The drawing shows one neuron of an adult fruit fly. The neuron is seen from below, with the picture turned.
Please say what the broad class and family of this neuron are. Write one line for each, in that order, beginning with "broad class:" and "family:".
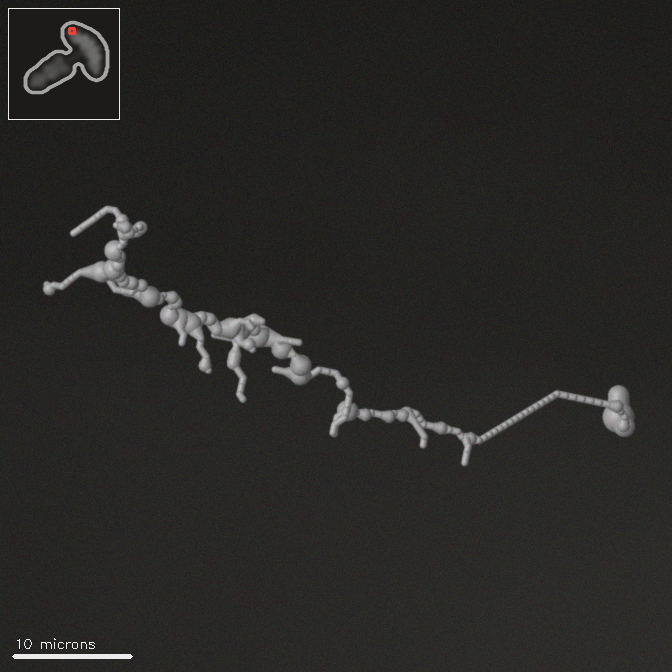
broad class: optic-lobe intrinsic neuron
family: Dm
